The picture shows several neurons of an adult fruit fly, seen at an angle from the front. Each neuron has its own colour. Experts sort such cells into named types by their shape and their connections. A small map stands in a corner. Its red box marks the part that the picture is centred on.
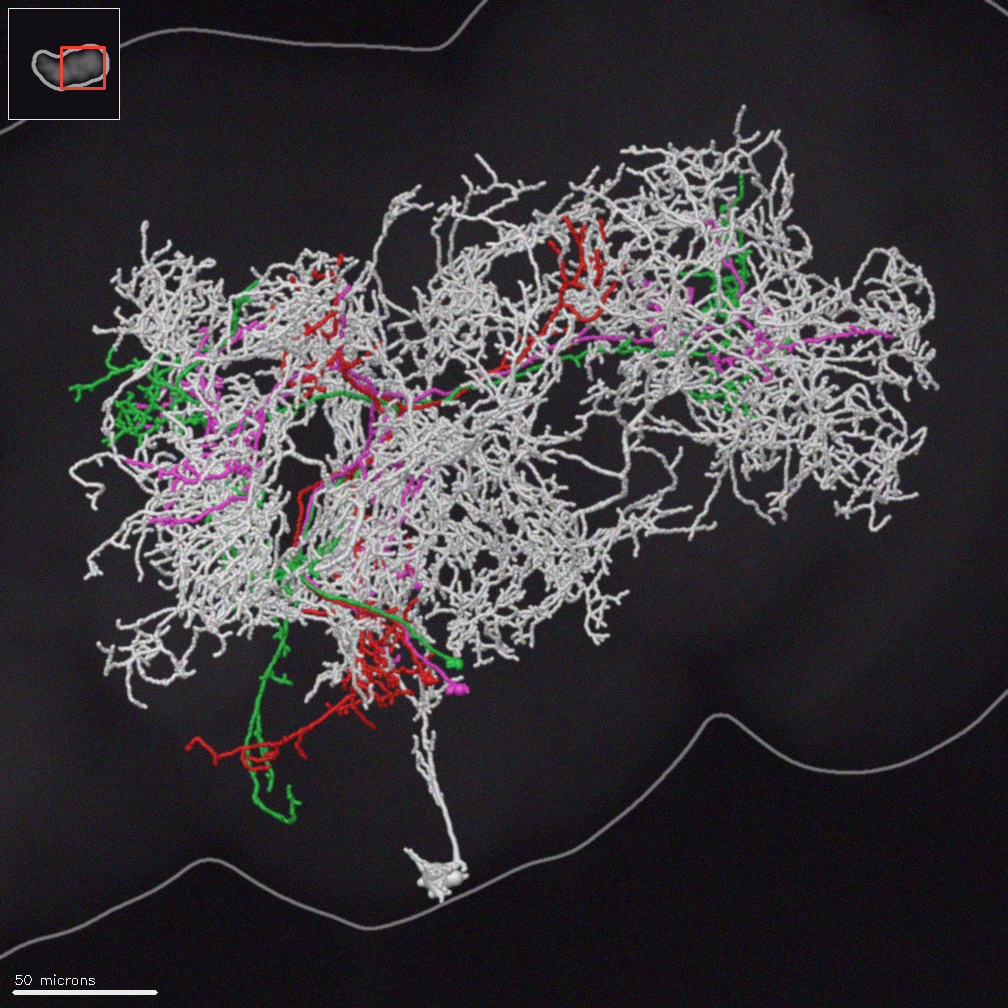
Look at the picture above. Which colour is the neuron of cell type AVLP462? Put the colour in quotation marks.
"magenta"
